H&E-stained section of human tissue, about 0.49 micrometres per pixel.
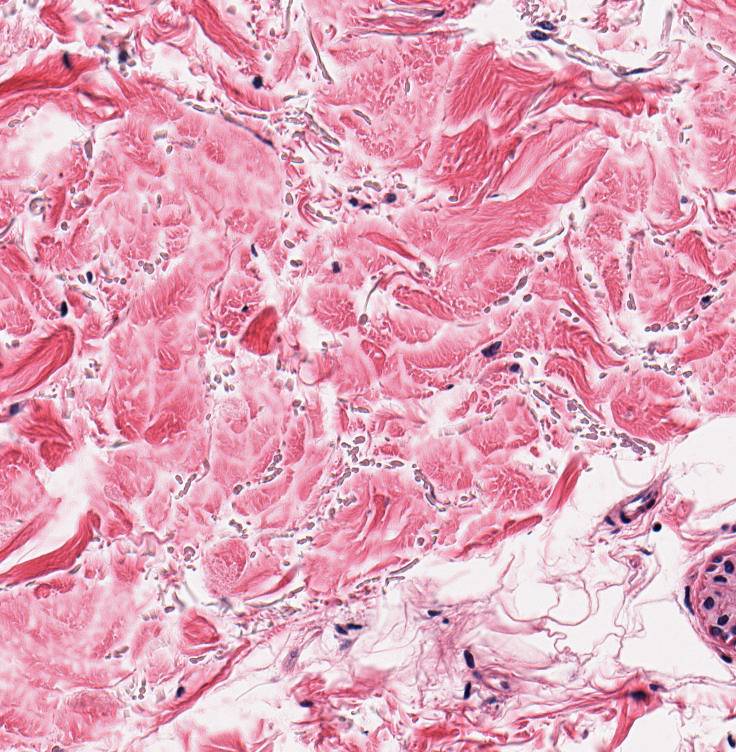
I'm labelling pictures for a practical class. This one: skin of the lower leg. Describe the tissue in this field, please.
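Thick pink collagen bundles take up most of this field, running haphazardly, some cut across and some lengthwise. Nuclei are sparse, just small dark ones, mostly spindle-shaped, sitting between the bundles. Toward the lower right, things get looser and paler, with wispy fibres and open spaces.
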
